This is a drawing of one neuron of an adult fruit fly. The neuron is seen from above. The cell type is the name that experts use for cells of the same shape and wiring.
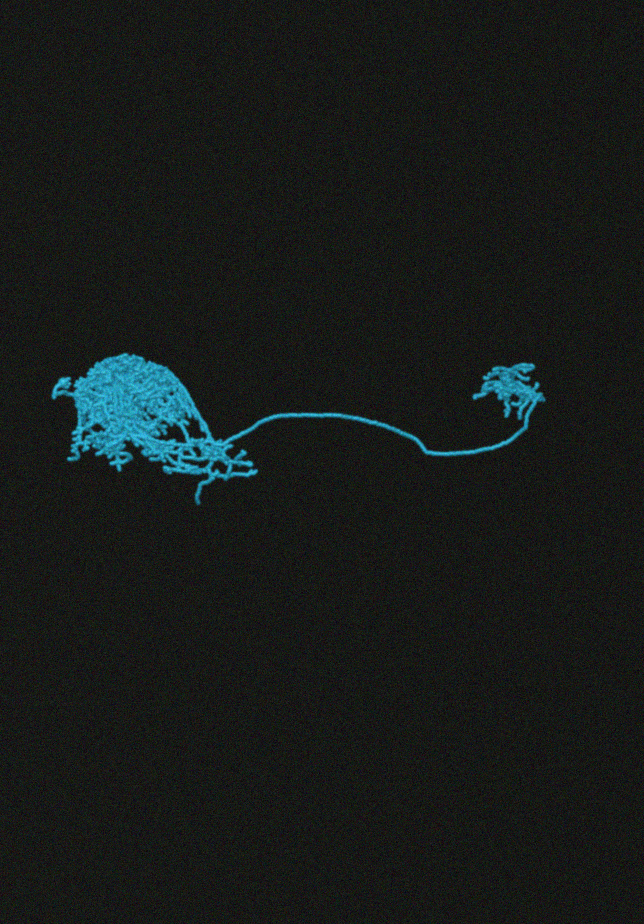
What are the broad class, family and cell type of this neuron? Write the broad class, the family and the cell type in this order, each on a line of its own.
central-brain intrinsic neuron
hemilineage VLPl2_medial
AVLP160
